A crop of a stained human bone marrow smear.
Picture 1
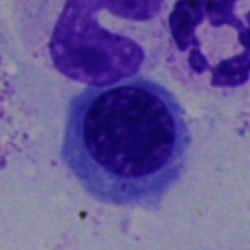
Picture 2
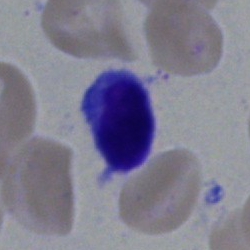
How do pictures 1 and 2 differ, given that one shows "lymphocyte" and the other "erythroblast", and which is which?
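So the first picture is the erythroblast, and the second is the lymphocyte. In the lymphocyte the nucleus takes up nearly the whole cell, leaving just a very thin rim of cytoplasm, whereas the erythroblast has blue cytoplasm with its nucleus sitting off-centre toward the upper right. That rim along the lymphocyte's left edge is a lighter blue than its nucleus.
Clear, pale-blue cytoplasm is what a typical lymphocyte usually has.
The chromatin looks different too: dark purple and clumped, with small paler spots between the clumps, in the erythroblast, but dense, deeply stained dark purple-blue and with little visible texture in the lymphocyte. There's no nucleolus to be seen in the lymphocyte.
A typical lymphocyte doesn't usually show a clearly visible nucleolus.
Outlines differ as well: the erythroblast's edge is irregular with angular bumps, while the lymphocyte has a small pale blue knob sticking out from its lower edge. Neither has granules in its cytoplasm. Also, the curved nucleus of another cell touches the erythroblast's top edge.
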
